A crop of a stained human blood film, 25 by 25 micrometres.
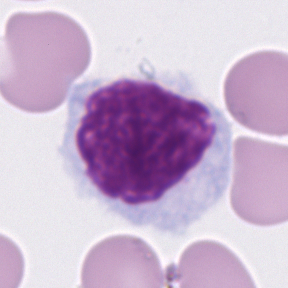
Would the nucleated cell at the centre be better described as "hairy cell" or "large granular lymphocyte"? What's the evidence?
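This is a hairy cell.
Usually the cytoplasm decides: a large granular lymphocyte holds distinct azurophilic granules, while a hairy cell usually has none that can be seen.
Here the pale greyish blue cytoplasm forms a moderate rim, widest on the lower right, with a ragged outer border of fine fuzzy projections. The nucleus, about 11 micrometres across, fills most of the cell; its coarse, clumped chromatin shows dark purple strands separated by paler gaps.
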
